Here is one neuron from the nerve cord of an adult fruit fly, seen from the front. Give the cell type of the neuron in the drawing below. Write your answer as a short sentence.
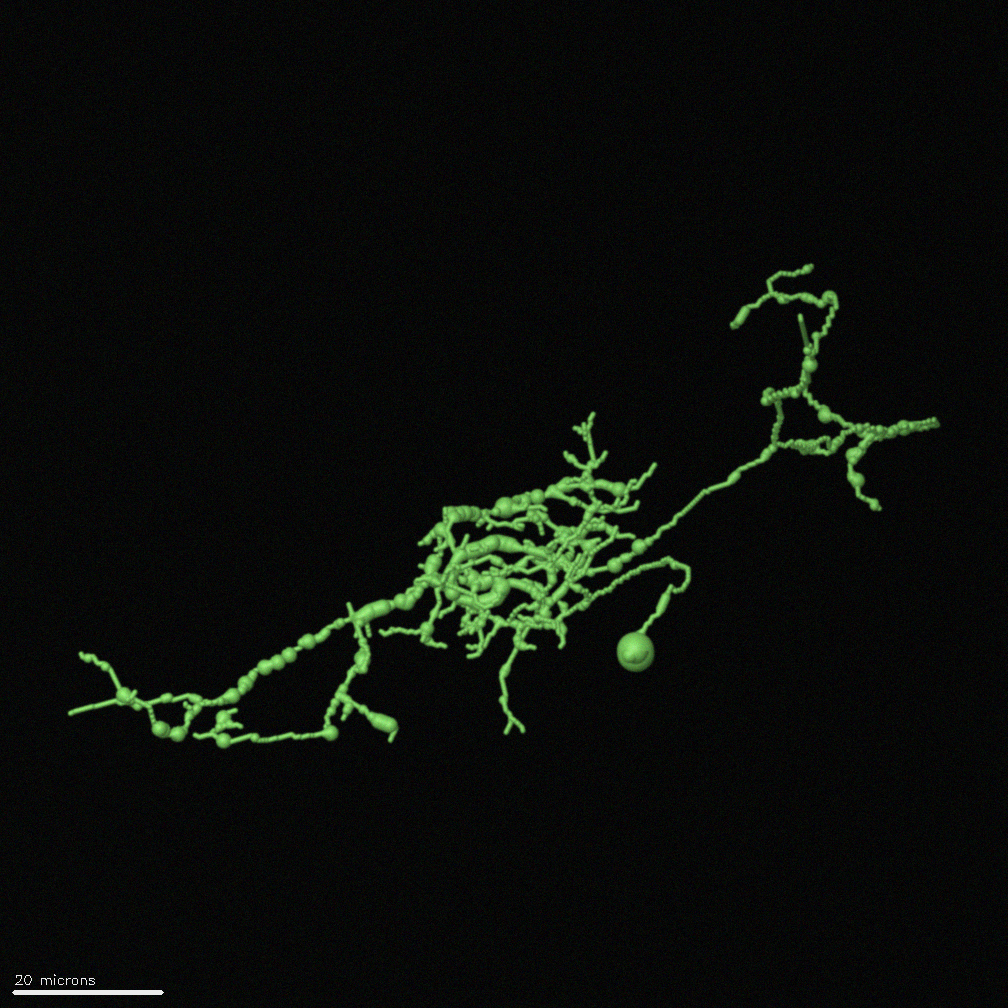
The cell type is AN10B034.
